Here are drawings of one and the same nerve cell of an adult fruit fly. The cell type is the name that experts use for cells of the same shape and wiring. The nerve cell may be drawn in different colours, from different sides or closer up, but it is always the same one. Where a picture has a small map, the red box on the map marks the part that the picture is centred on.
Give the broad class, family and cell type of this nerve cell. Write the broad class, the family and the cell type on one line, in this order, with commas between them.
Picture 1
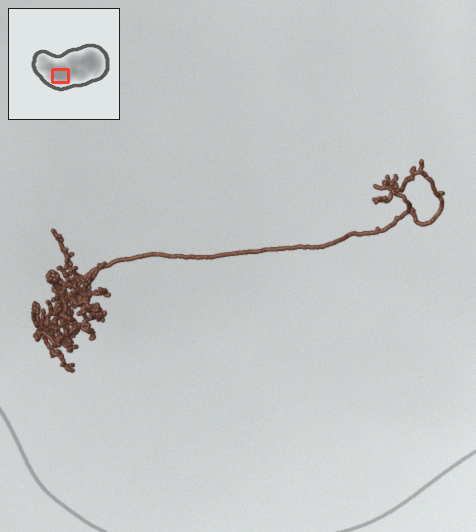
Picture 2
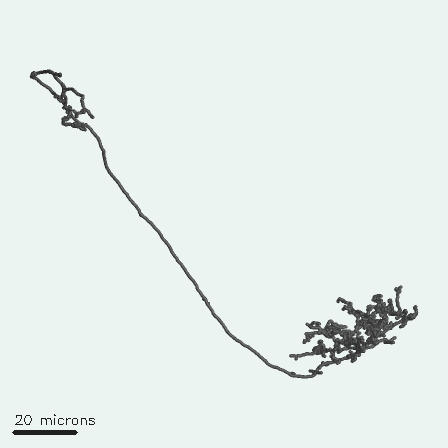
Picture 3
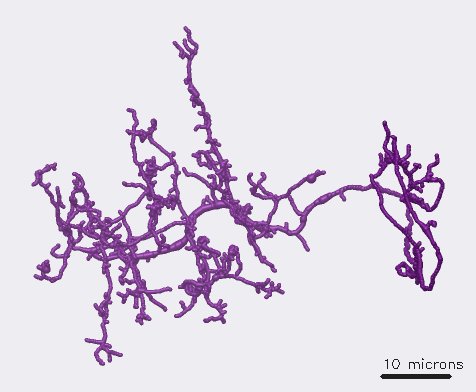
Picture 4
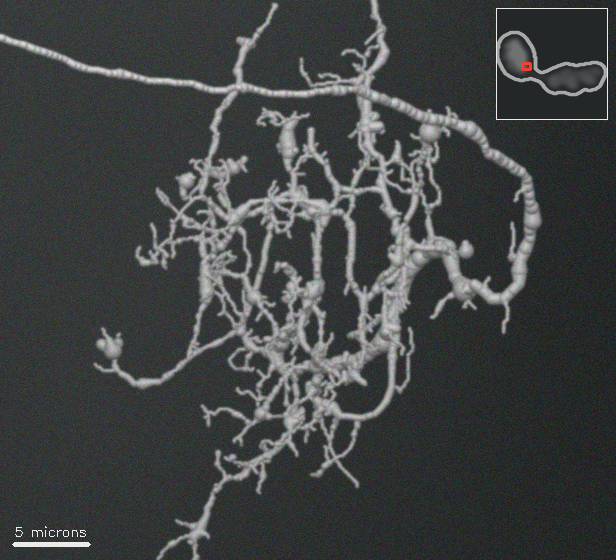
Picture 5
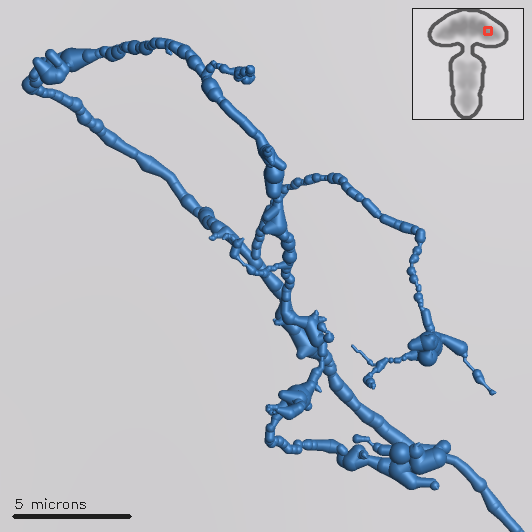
optic-lobe intrinsic neuron, Tm, Tm26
